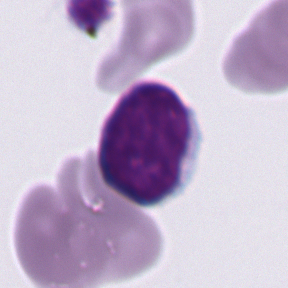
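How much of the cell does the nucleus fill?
Nearly all of it.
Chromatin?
Dense, staining dark purple.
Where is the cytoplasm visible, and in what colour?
Thin crescent on the right side of the cell; pale blue-grey.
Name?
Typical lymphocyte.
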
